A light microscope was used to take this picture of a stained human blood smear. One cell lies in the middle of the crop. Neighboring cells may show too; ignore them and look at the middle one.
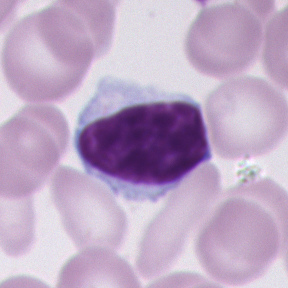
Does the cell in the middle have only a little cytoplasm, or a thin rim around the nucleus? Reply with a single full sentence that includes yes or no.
Yes, the cell has scant cytoplasm, no more than a thin rim.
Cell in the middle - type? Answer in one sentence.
Within this crop, a lymphocyte occupies the central position.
